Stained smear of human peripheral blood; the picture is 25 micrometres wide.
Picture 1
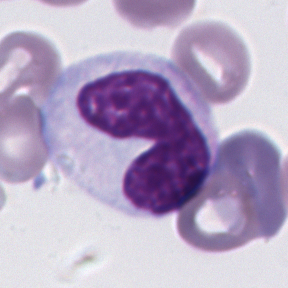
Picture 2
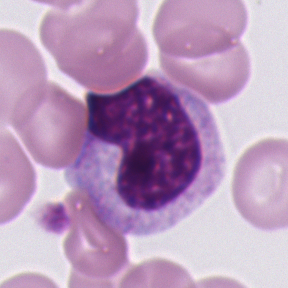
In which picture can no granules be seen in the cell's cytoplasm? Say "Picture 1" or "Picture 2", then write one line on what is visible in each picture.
Picture 1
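What picture 1 shows: The cytoplasm shows no visible granules.
What picture 2 shows: The cytoplasm holds fine, dust-like pinkish-purple granules spread throughout.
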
